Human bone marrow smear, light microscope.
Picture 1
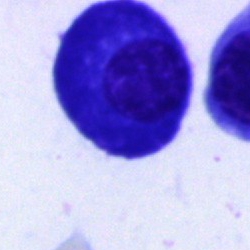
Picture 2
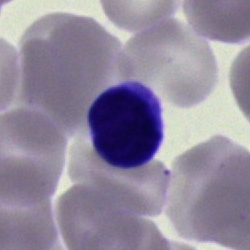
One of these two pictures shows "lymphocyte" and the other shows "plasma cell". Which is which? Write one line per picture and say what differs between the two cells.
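In picture 1 we see a plasma cell: The cytoplasm forms a broad rim, widest on the left and lower sides of the nucleus.
In picture 2 we see a lymphocyte: Little or no cytoplasm is visible around the nucleus.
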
